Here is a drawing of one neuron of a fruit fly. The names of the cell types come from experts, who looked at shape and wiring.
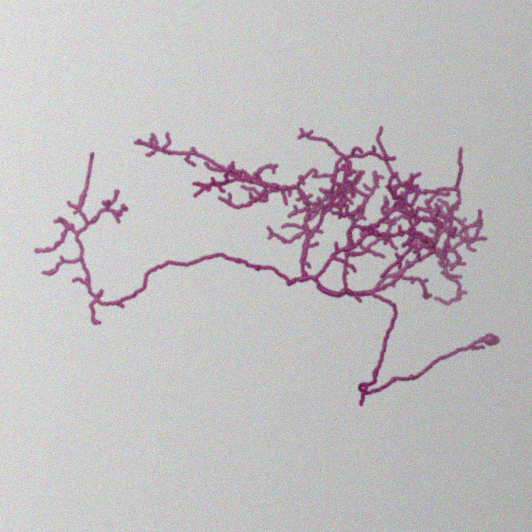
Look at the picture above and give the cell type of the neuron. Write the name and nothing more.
GNG209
